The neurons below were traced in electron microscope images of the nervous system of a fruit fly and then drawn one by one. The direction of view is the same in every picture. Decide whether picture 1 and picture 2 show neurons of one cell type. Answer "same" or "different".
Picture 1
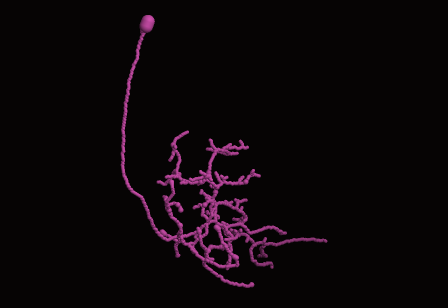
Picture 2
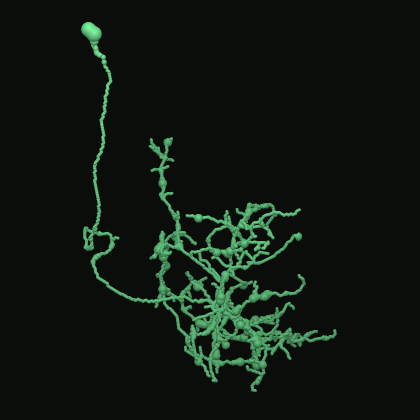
different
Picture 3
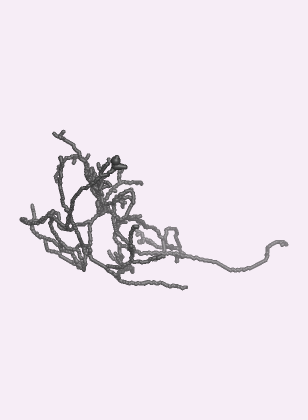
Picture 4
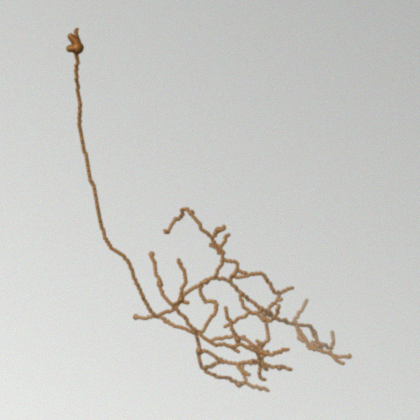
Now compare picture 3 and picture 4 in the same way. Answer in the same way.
same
